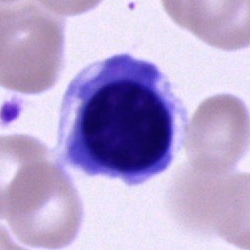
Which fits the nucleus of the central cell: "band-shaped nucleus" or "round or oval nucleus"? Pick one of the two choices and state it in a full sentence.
Its nucleus is a round or oval mass rather than a curved band.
